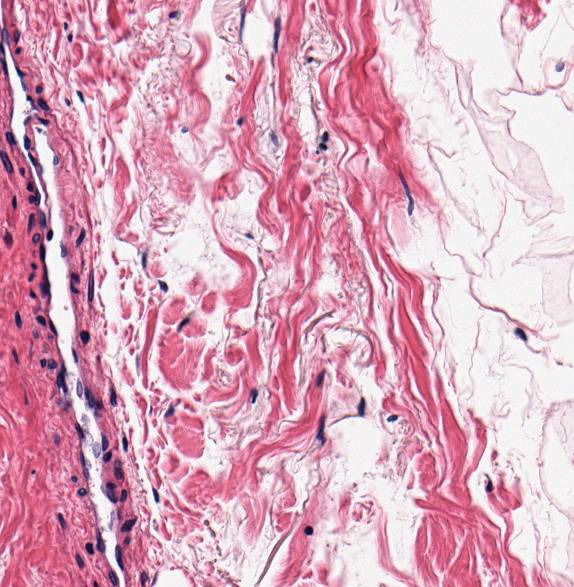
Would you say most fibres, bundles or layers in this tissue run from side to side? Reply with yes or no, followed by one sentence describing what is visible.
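No. A dense, cellular band of pink tissue runs vertically along the left edge of the field, with looser fibrous tissue to its right.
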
